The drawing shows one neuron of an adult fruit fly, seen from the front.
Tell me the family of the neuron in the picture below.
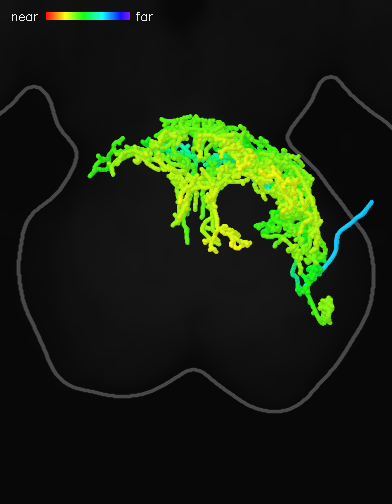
hemilineage 08A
